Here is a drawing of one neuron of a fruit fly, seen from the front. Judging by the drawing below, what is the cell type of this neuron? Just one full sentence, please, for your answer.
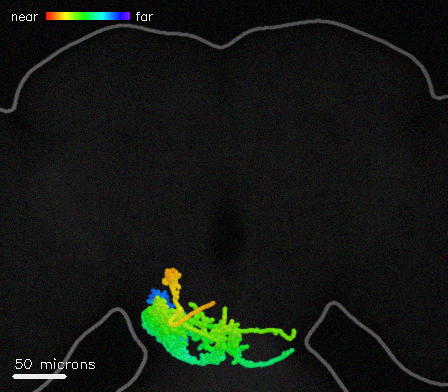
The neuron here falls under cell type MN9.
